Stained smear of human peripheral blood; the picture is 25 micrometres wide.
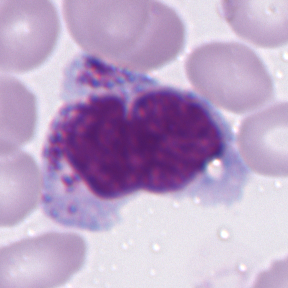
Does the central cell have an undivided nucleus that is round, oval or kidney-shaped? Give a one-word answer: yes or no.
No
